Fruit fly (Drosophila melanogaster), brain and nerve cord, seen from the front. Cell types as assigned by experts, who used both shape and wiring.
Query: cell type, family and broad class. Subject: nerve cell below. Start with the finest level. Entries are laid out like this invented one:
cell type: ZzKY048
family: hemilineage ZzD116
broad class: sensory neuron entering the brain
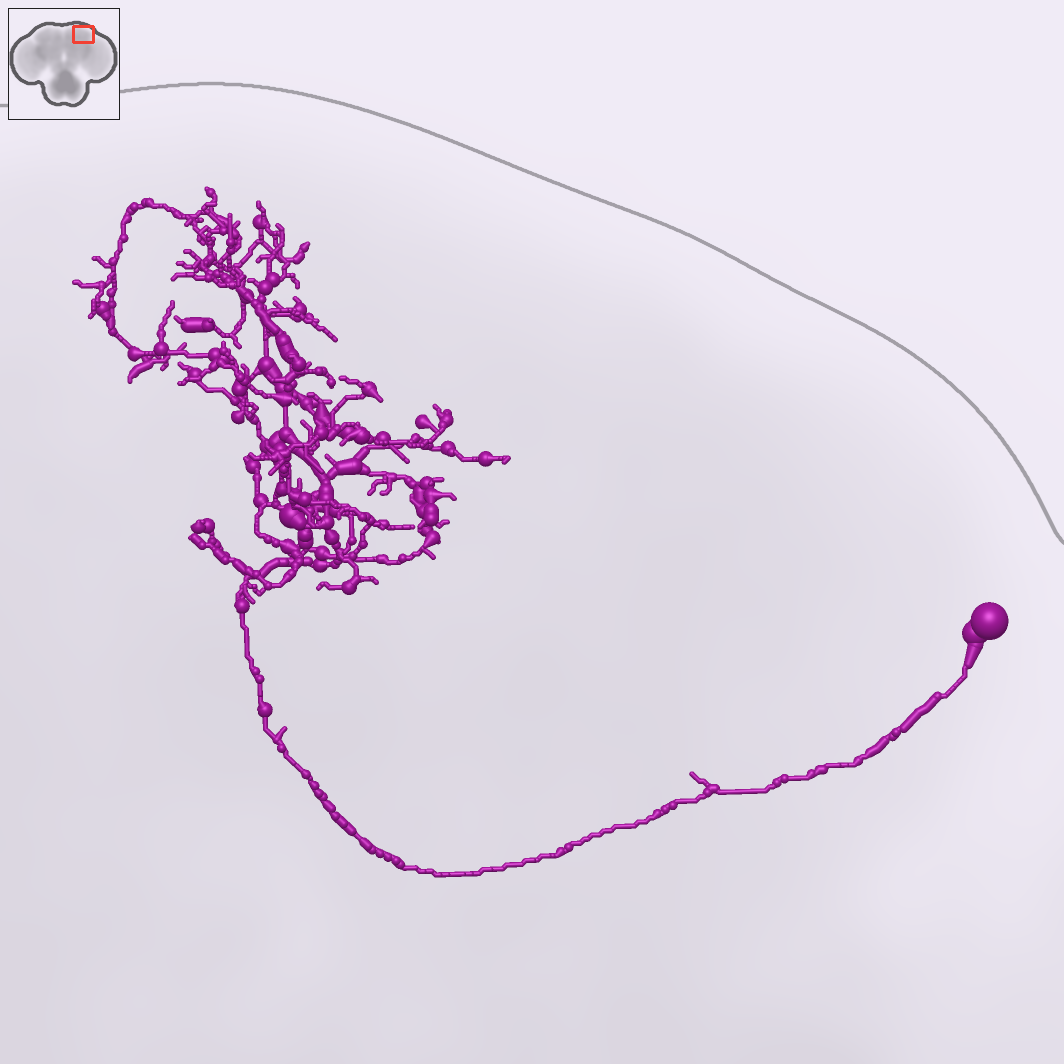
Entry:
cell type: SLP019
family: hemilineage SLPal1
broad class: central-brain intrinsic neuron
